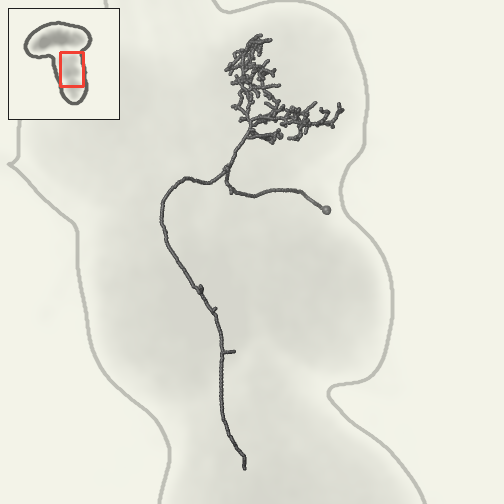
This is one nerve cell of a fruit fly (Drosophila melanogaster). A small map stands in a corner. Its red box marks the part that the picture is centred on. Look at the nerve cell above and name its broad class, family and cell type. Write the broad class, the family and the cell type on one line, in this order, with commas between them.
nerve-cord intrinsic neuron, hemilineage 23B, IN23B040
